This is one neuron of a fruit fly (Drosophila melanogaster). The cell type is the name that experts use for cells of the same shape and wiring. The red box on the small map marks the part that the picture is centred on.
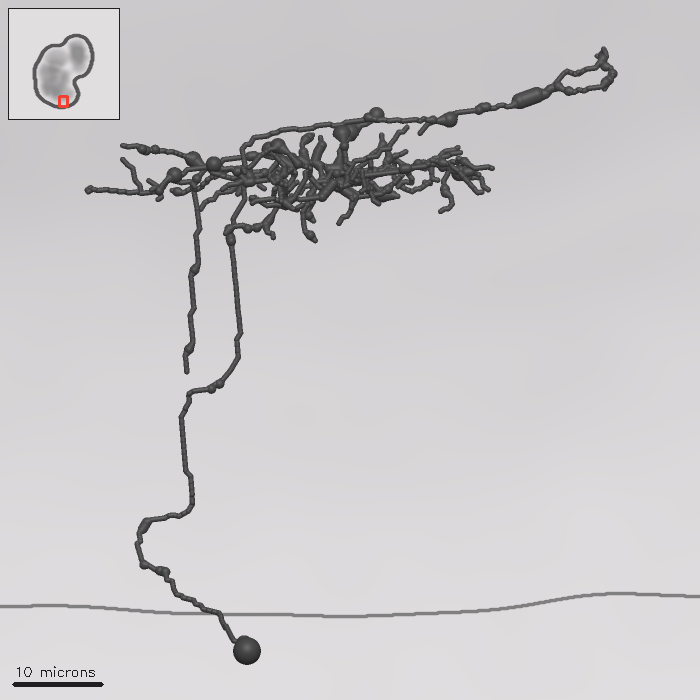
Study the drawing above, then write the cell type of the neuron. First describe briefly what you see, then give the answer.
By the scale bar it is about 70 microns tall in this view. Dozens of branch ends can be seen. This is an optic-lobe intrinsic neuron. The cell type is Cm6.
